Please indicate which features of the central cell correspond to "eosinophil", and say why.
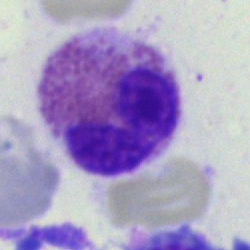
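Two points fit an eosinophil well: the nucleus is divided into two separate lobes, and its chromatin is dark purple and condensed.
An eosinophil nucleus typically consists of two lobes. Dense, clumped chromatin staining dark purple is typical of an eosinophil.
Of the two lobes, one lies on the right side and the other along the bottom of the cell. Coarse granules pack the cytoplasm, which also fits.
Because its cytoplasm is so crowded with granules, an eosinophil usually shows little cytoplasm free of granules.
What does not match is the granule colour, which here is pink-purple.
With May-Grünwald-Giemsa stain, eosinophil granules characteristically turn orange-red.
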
